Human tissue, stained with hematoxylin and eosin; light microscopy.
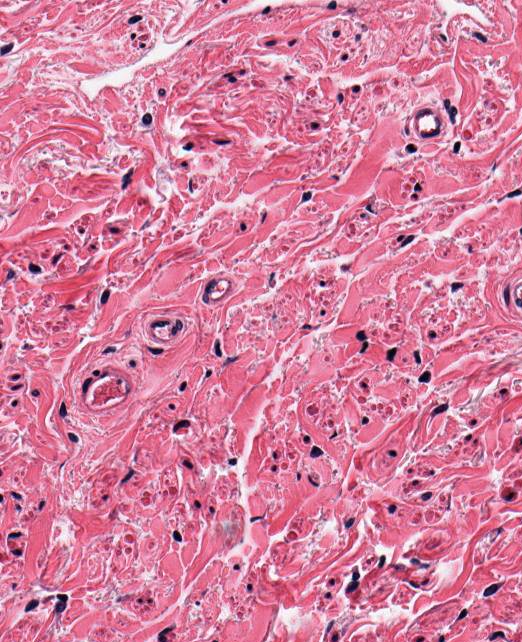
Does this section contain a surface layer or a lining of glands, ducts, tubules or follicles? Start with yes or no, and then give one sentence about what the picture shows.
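No. No epithelium is present anywhere in the field.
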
